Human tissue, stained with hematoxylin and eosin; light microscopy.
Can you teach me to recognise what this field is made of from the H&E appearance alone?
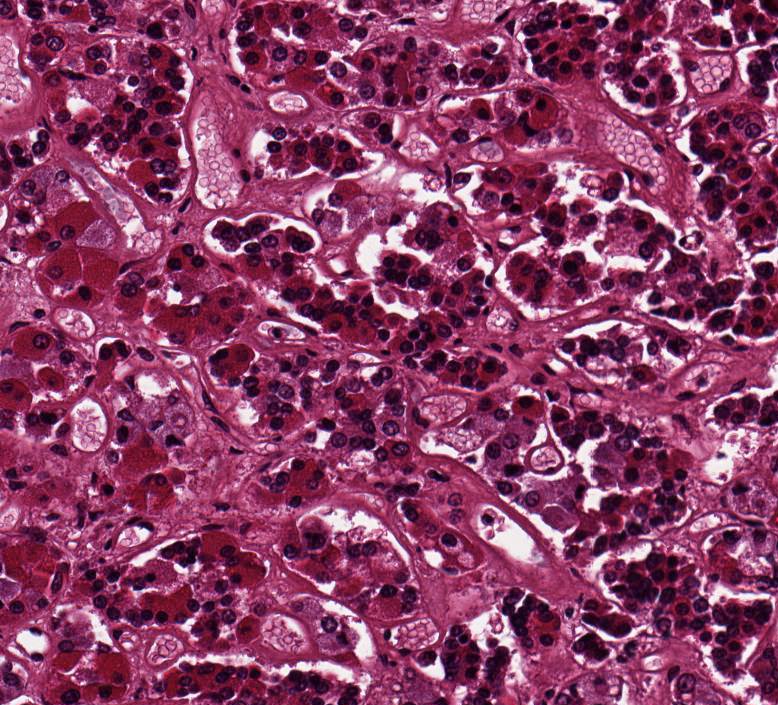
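The pars distalis of the pituitary is what this field mainly shows. Point one: the nests contain no colloid and show no central gland lumina.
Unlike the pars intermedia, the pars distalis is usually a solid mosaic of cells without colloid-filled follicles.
Point two: many cells scattered among the nests have bright red, densely eosinophilic cytoplasm.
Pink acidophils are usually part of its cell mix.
Finally, the cells lie in small rounded nests and cords between thin pink fibrous septa, and each cell has one small, round, dark, fairly uniform nucleus.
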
